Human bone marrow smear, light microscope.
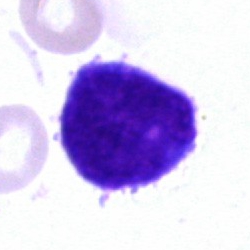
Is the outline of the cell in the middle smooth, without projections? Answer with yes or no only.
No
